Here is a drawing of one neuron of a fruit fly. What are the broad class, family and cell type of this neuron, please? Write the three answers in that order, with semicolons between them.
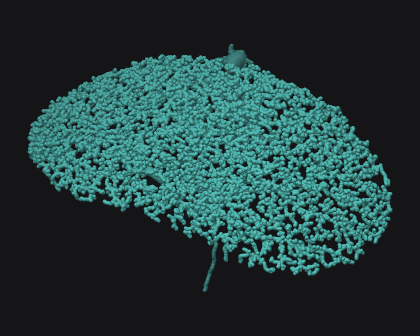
visual projection neuron; hemilineage VLPl2_lateral; LT1d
